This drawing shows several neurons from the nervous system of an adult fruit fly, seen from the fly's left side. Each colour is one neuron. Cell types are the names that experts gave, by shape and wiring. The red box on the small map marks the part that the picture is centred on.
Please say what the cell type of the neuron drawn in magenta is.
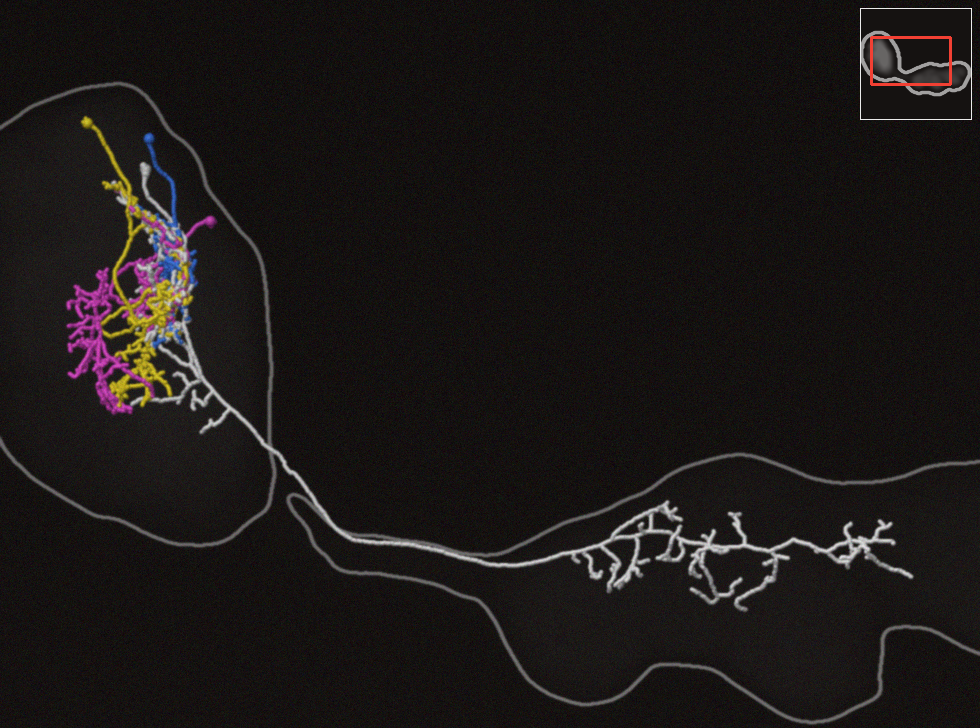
PS202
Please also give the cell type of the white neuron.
DNpe055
